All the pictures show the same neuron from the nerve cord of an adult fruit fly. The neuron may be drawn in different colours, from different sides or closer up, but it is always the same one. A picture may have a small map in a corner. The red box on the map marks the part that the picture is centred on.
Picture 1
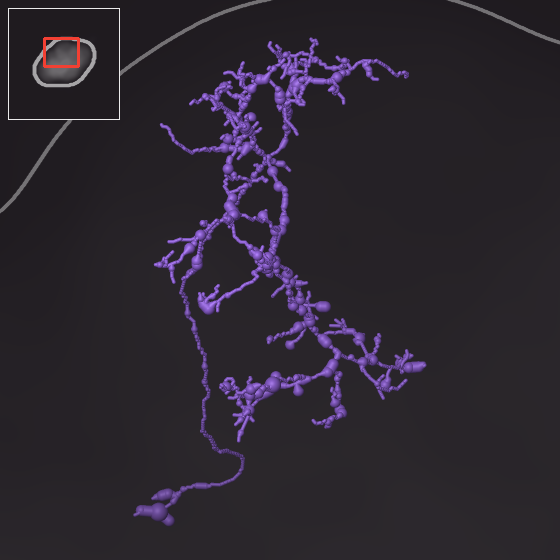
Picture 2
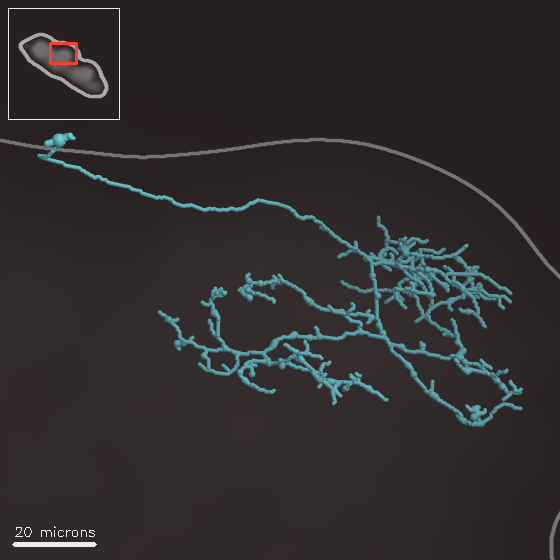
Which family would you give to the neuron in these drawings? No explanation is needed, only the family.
hemilineage 13B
